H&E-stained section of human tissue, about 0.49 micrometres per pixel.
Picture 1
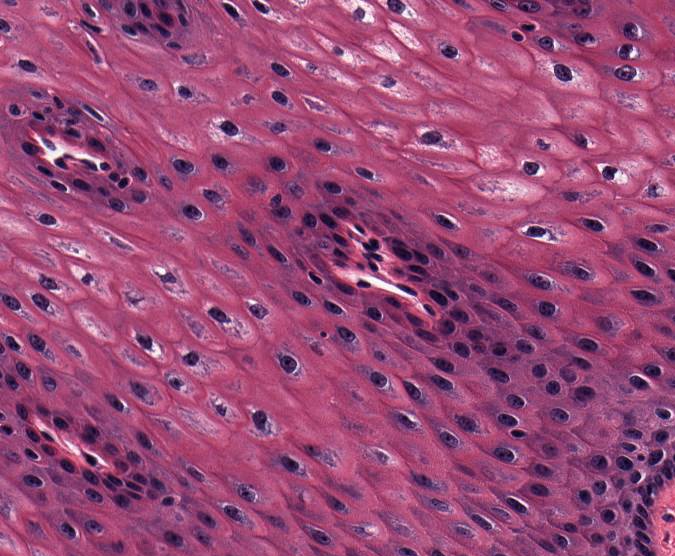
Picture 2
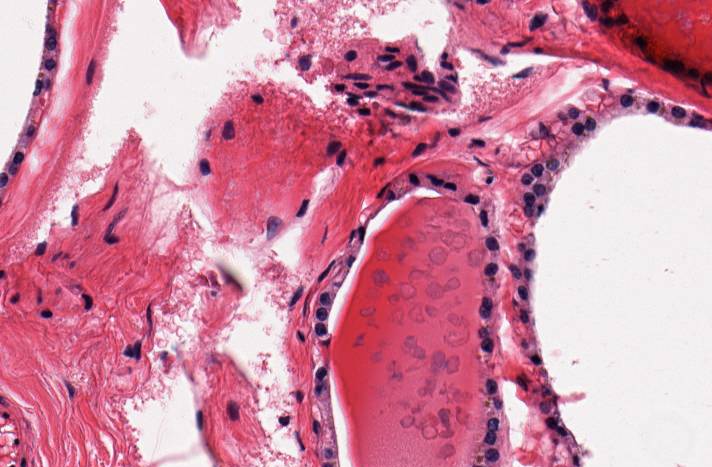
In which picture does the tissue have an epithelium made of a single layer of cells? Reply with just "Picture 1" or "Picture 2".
Picture 2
